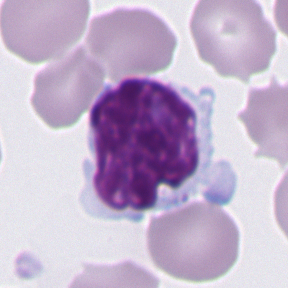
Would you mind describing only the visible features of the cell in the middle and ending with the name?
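First, the outline: it is irregular, with ragged, frayed edges. Second, the chromatin is dense and clumped, dark purple, with paler streaks running between the clumps. Third, no nucleoli can be made out in the nucleus. Fourth, the cytoplasm shows no visible granules. The cell is a typical lymphocyte.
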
